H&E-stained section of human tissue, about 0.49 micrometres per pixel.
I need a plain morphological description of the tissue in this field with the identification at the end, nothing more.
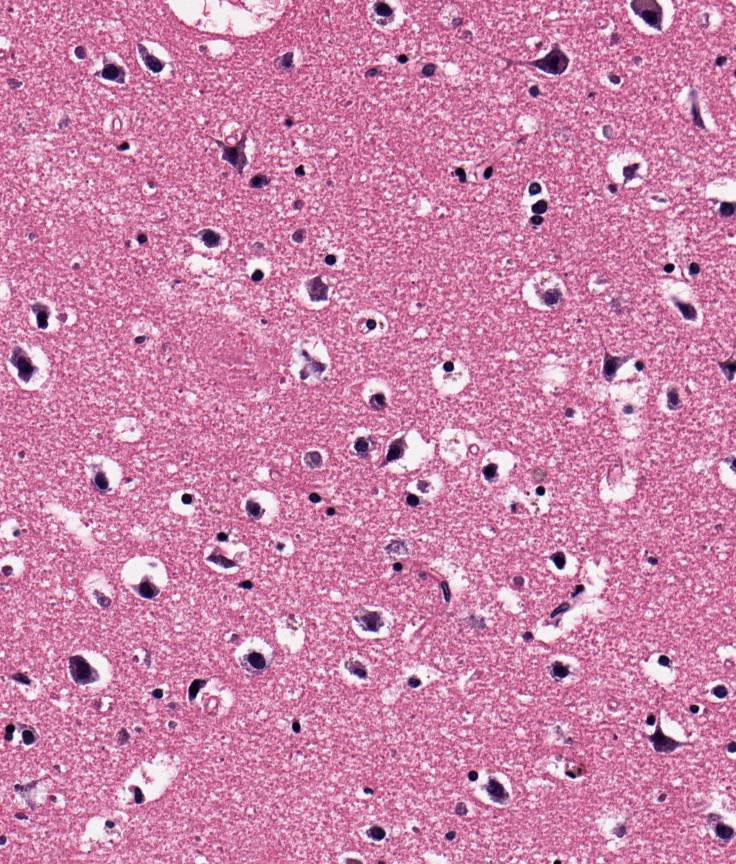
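Cells here sit singly and evenly across a uniform pink, finely fibrillary background, without lobules or layers of lining cells. That background is peppered throughout with tiny clear vacuoles. Plenty of neuron bodies are shrunken and deep purple, and numerous small round dark nuclei with scant visible cytoplasm lie between the bigger cells. So, cerebral cortex.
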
